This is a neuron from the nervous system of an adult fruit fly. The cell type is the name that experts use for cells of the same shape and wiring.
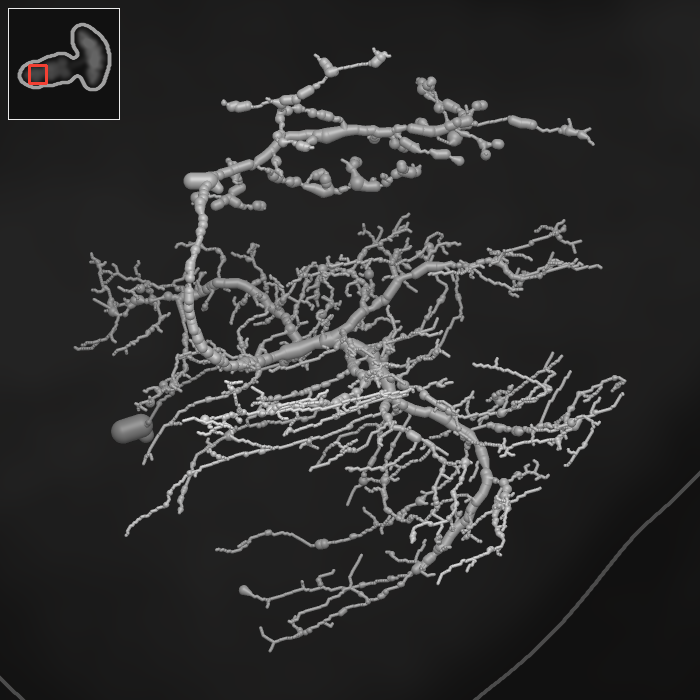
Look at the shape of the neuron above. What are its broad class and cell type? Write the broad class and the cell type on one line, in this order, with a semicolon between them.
nerve-cord intrinsic neuron; INXXX294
